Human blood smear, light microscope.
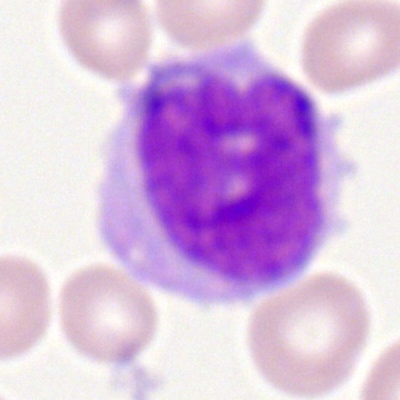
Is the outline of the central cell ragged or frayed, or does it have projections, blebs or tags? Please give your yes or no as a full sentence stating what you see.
Yes, the outline of the cell is rough.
